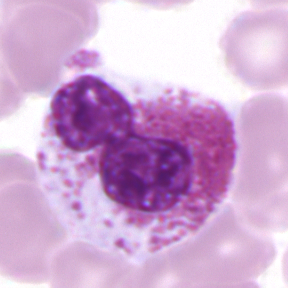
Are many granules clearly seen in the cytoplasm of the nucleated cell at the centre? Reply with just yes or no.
Yes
